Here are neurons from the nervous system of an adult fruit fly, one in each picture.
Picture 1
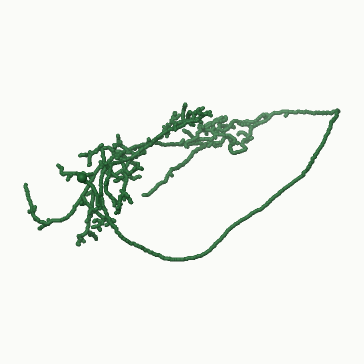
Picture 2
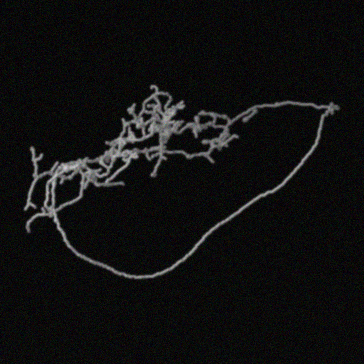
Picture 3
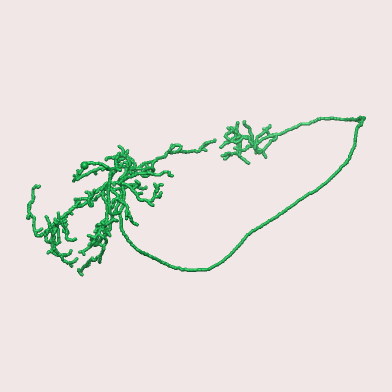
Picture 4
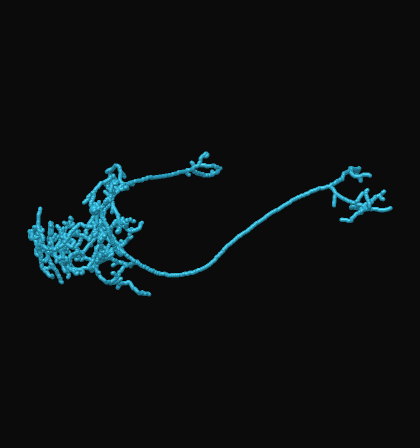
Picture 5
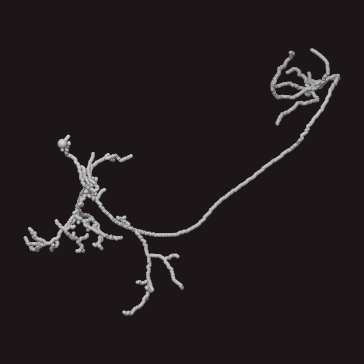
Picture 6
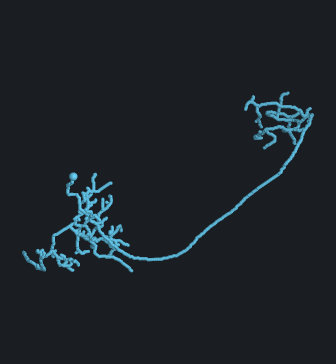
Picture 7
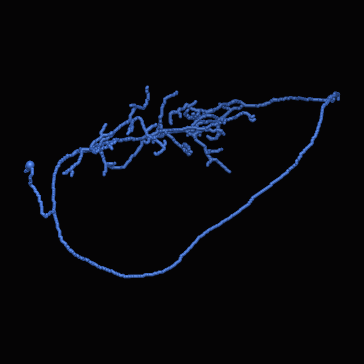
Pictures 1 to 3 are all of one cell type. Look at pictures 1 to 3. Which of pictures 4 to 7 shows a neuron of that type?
7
